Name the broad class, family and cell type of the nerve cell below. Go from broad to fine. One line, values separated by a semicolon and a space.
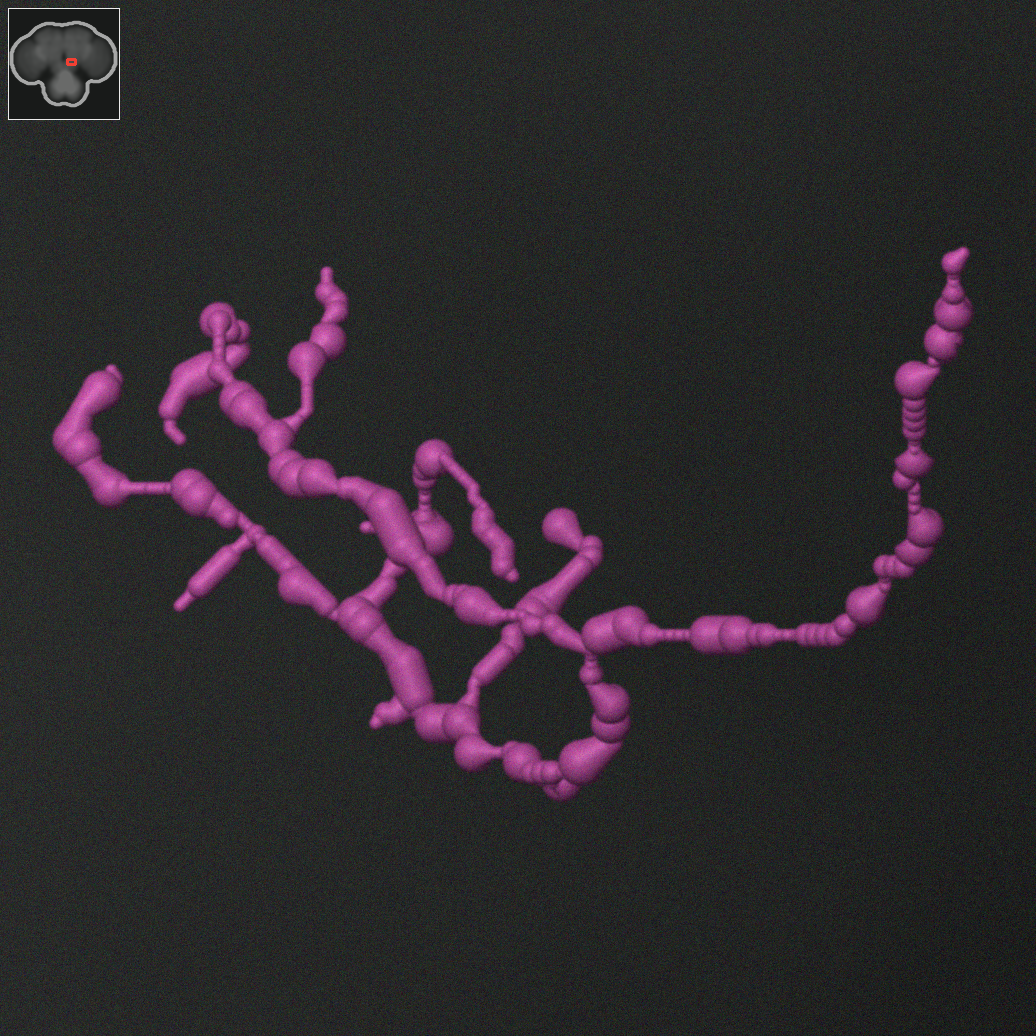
sensory neuron entering the brain; class mechanosensory; JO-EV5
